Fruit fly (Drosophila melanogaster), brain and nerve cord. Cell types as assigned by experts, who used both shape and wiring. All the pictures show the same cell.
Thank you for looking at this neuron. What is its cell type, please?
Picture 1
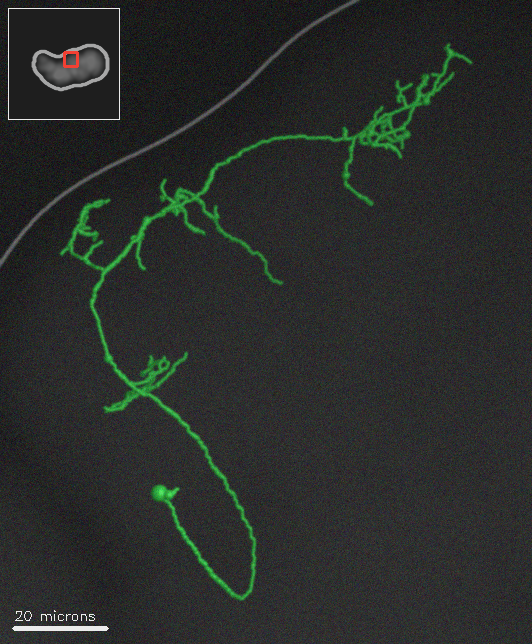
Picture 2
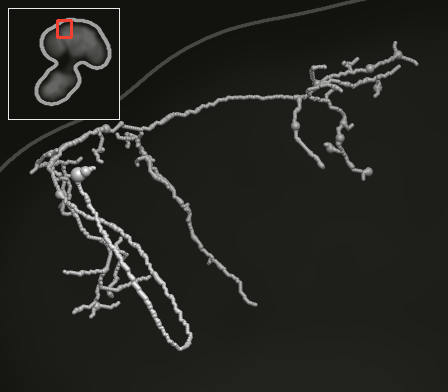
LHAV5a2_a3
